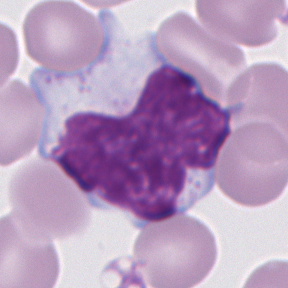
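Large granular lymphocyte: the central cell in this stained blood smear. Notice first its outline, which is irregular and angular, with several pointed corners. The nucleus is irregular too, its border notched and folded. Its cytoplasm is pale greyish-blue and widest toward the upper left. Look closely through that cytoplasm and you will find fine, sparse pinkish-purple dots.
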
